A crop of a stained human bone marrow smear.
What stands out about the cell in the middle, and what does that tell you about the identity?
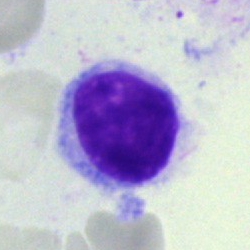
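Dark purple, condensed chromatin with a few small paler patches makes up the nucleus, which fills most of the cell. Only a narrow rim of pale greyish-blue cytoplasm is left around it. The cell outline is irregular and slightly ragged rather than smooth. This is a hairy cell.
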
